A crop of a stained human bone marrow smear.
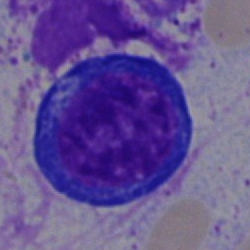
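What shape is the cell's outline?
Round and smooth.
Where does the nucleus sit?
Near the centre, with cytoplasm on every side of it.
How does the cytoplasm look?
Deep blue, in a band clearly narrower than the nucleus.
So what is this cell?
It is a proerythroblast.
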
